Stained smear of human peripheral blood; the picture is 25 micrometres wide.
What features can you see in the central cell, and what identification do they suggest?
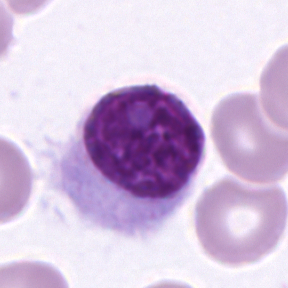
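Edge ragged, frayed along the lower left. Nuclear margin smooth, no notch or indentation. Cytoplasm pale greyish blue, no distinct granules visible. Cell: plasma cell.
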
